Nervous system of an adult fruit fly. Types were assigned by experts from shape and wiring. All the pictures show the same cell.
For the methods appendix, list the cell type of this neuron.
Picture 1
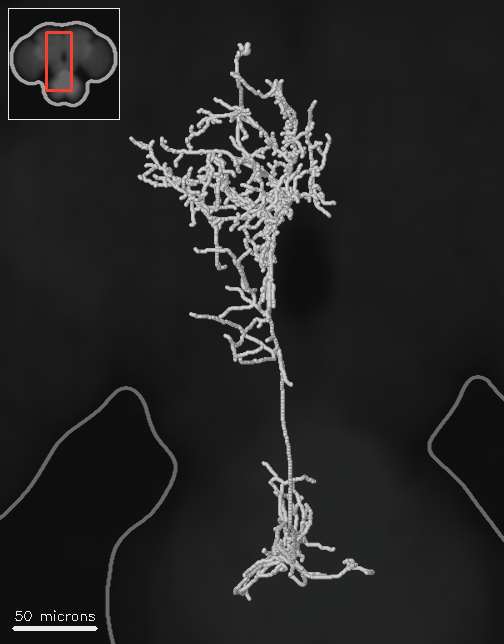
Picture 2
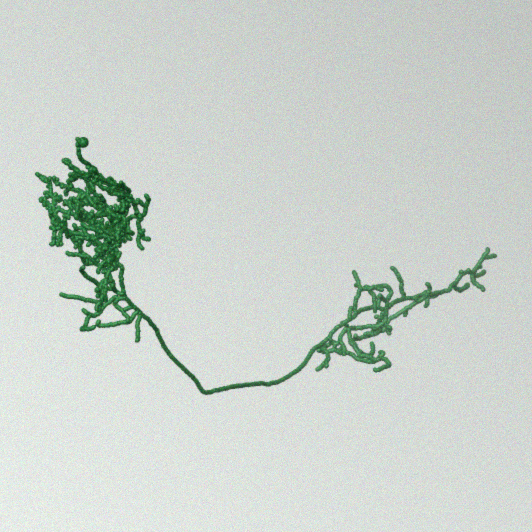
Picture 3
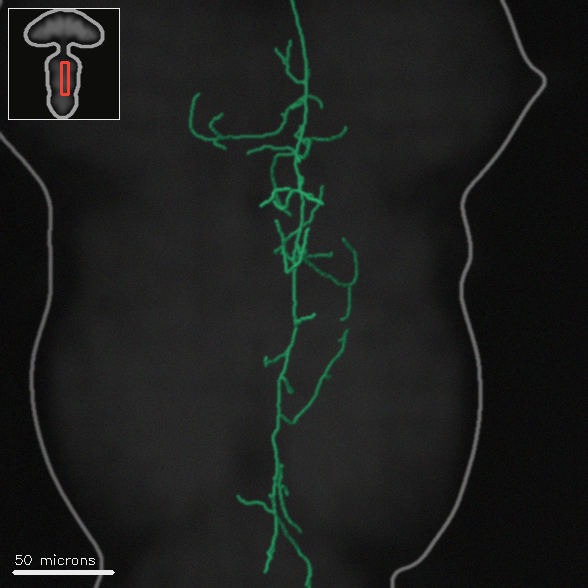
DNpe055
